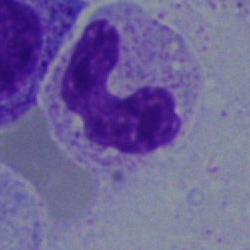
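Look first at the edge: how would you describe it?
Roughly round and smooth.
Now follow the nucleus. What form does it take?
One curved band shaped like a C, with no nucleoli visible.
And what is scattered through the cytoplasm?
Fine lilac granules.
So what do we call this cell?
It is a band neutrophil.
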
